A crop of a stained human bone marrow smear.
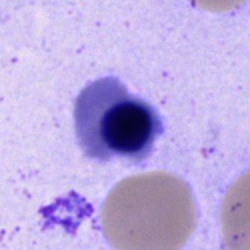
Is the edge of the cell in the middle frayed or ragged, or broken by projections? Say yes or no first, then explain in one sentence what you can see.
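Yes. The cell outline is irregular, with ragged edges.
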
